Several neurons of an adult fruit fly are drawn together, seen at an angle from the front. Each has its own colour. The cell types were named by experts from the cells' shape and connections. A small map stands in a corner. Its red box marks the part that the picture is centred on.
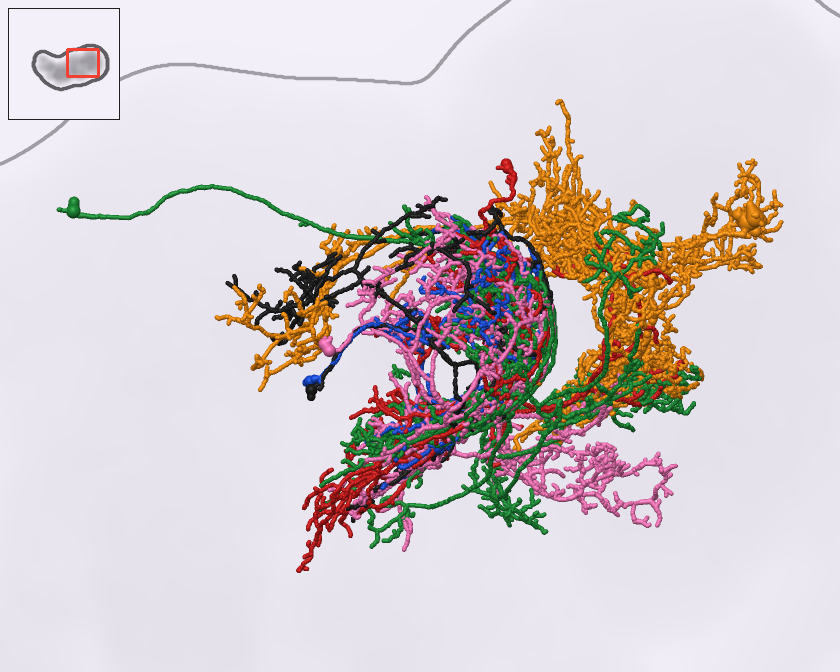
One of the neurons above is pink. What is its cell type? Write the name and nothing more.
CRE012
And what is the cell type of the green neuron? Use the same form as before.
PPL108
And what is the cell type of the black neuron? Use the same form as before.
CRE044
